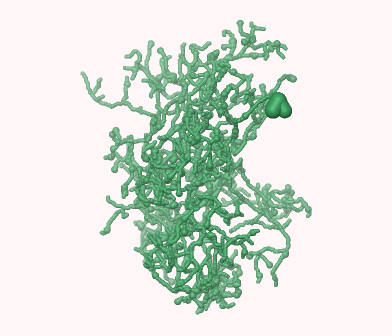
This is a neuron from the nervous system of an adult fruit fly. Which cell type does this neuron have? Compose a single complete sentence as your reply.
By type, the neuron is lLN2R_a.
